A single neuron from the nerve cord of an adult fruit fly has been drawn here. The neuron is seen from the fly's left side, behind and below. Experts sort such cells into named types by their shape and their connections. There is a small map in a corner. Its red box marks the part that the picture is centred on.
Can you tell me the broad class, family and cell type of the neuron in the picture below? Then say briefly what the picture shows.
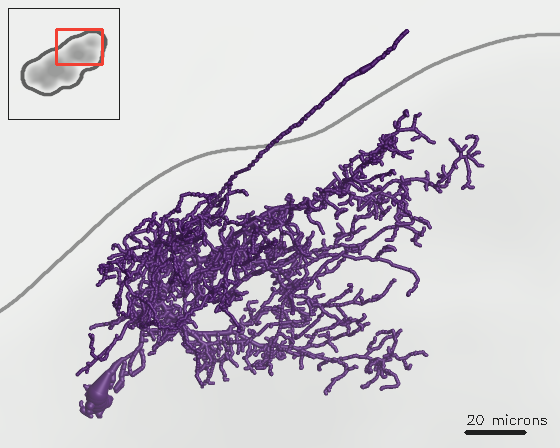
This is a motor neuron of the nerve cord. The family is MNad. Its cell type is MNad63. From left to right in the picture it spans about 140 microns. The picture shows more than a hundred branch ends.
